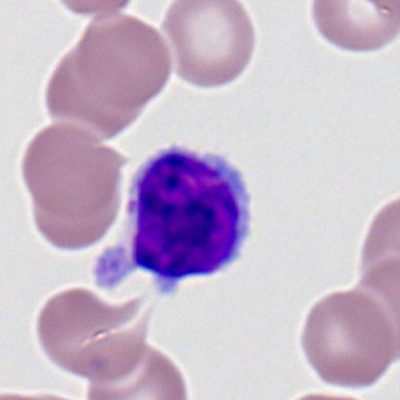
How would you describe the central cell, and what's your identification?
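Nucleus occupies most of cell; thin cytoplasmic rim remains. Cytoplasm pale blue, mainly along right side. Chromatin dense, deep purple, with darker clumps. Right margin fuzzy, many tiny projections. Cell: lymphocyte.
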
